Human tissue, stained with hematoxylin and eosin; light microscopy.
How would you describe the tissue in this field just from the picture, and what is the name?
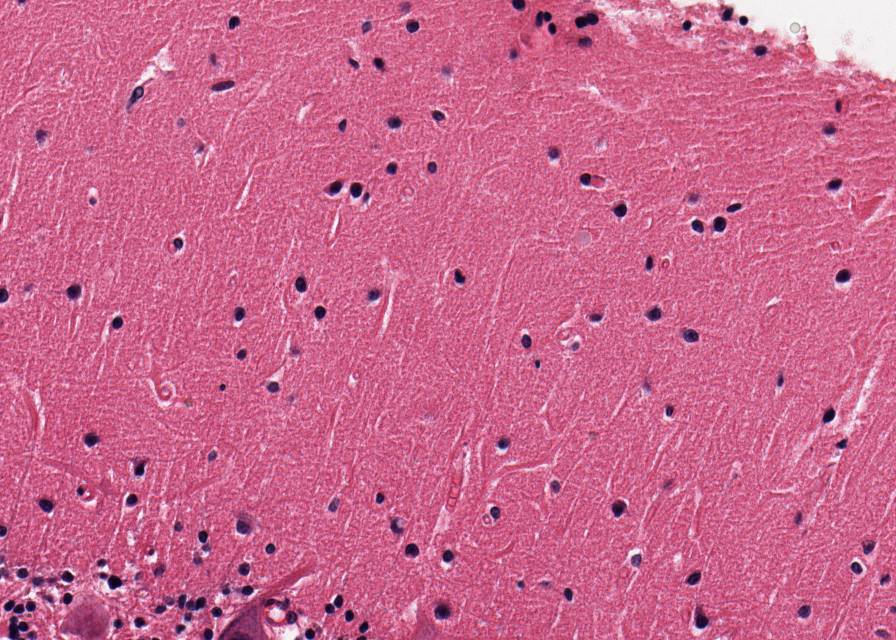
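In the bottom left corner lies a zone of densely packed small round dark nuclei. Through the neuropil, scattered cells have small, round, dark nuclei with little visible cytoplasm, and a few thin-walled capillaries with elongated nuclei cross it. The top right corner is empty white space beyond the tissue edge. The tissue is cerebellum.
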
